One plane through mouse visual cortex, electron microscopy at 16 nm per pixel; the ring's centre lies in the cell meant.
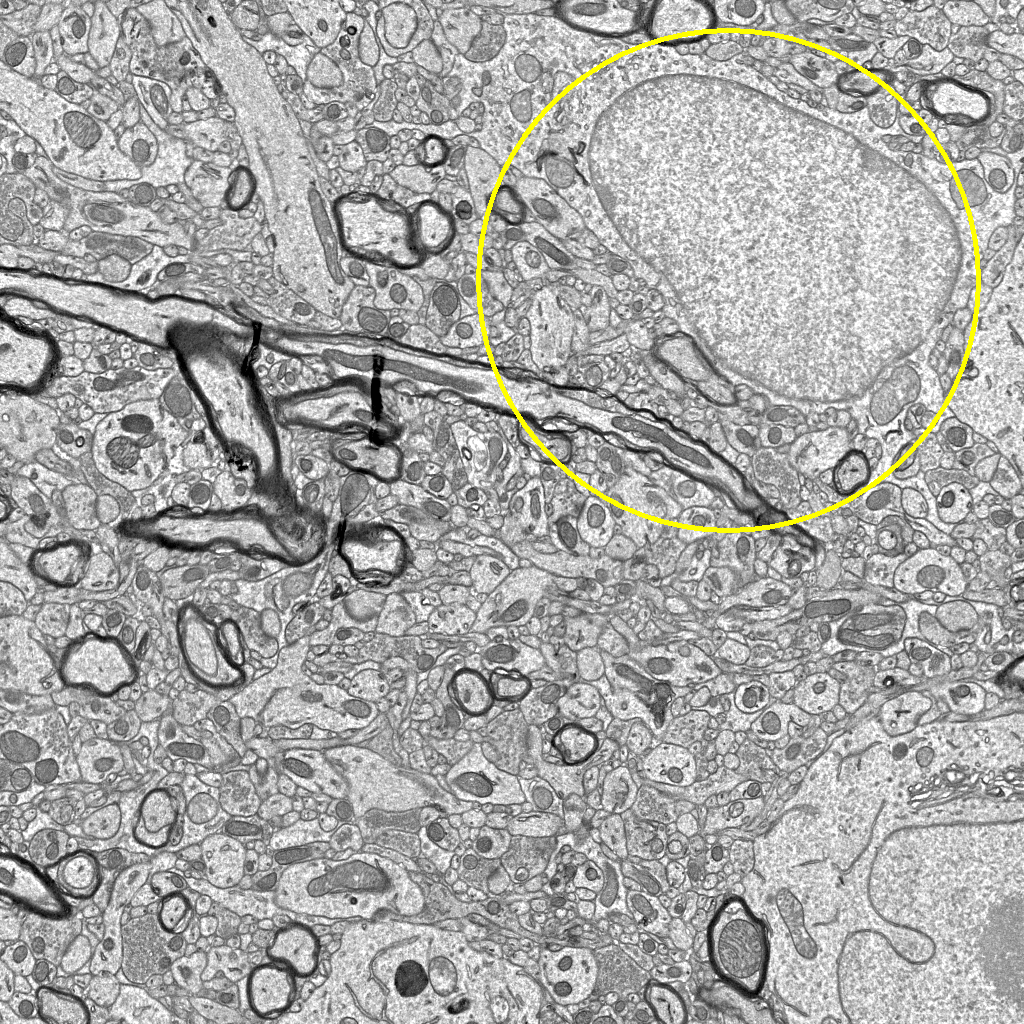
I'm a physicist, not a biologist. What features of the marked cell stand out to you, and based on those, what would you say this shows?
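Nucleus: large oval, outline smooth. Envelope: no deep folds or indentations. Chromatin: pale, finely granular, evenly spread through the nucleus. Identification: astrocyte.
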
